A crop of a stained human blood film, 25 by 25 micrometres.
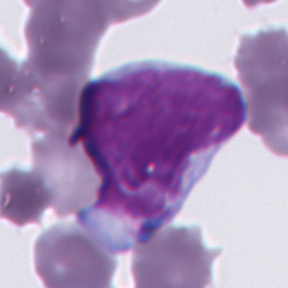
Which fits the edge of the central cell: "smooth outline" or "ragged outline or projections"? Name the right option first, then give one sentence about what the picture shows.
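Ragged outline or projections. A small pointed projection sticks out from the left edge of the cell.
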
